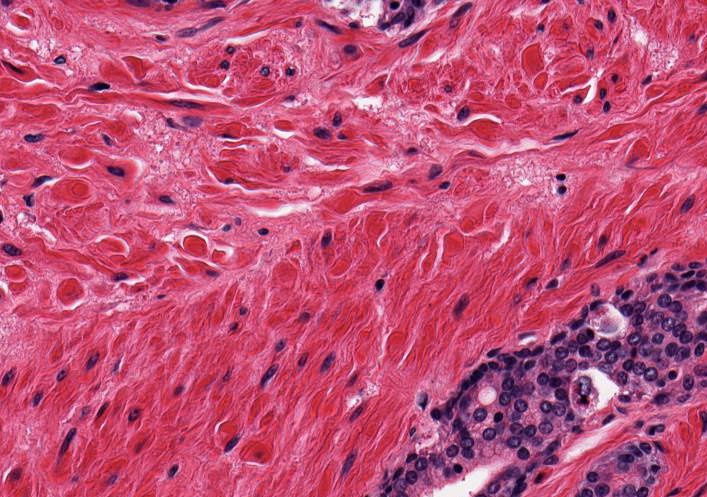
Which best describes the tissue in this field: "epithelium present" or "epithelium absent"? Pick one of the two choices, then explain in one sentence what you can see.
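Epithelium present. Dense pink fibromuscular stroma fills most of the field, and a cluster of epithelial cells lies only in the lower right corner.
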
